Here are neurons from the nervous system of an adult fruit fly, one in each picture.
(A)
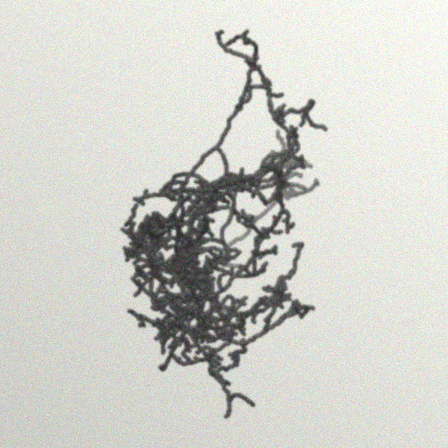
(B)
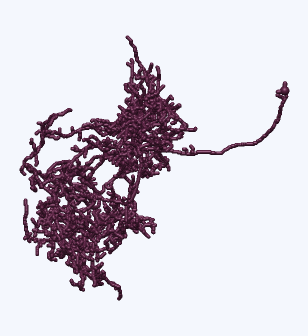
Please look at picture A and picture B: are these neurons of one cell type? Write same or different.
different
